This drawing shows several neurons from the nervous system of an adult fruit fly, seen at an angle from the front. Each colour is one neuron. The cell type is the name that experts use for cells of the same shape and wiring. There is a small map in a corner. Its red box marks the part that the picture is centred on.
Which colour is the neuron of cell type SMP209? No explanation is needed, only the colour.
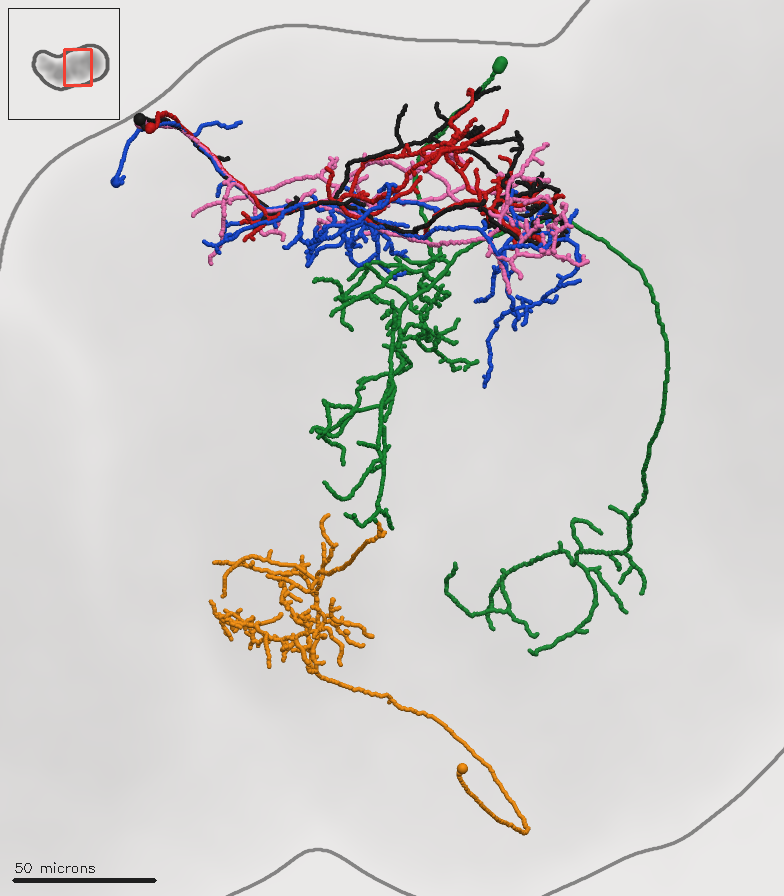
black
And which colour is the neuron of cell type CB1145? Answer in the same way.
orange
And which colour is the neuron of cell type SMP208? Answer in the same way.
blue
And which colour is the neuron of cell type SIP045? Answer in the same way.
red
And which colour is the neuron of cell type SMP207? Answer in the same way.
pink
